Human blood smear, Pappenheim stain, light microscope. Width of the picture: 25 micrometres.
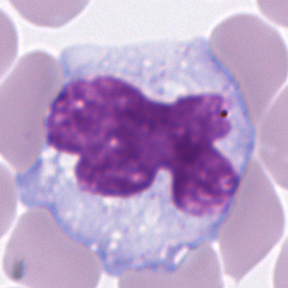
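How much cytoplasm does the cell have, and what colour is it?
Abundant and pale grey-blue, with many small clear vacuoles scattered through it.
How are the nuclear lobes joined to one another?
The nucleus is folded into broad lobes held together by wide bands, not thin strands; a single tiny dark dot lies near its right end.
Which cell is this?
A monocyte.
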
